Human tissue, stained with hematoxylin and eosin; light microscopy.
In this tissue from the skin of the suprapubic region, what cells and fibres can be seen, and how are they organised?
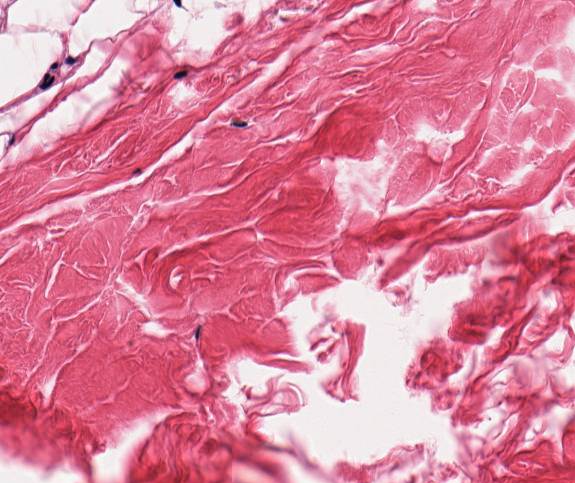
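In the upper half of the field, the collagen bundles run obliquely from lower left to upper right. Notice how few nuclei there are: only a handful scattered through the field. Each is small, dark and elongated, and most sit in the upper left.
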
